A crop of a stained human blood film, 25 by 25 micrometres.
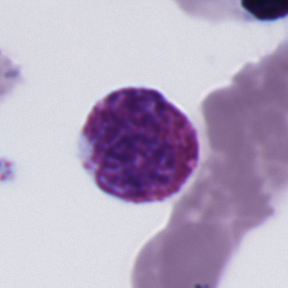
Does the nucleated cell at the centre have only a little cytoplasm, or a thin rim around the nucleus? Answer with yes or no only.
Yes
